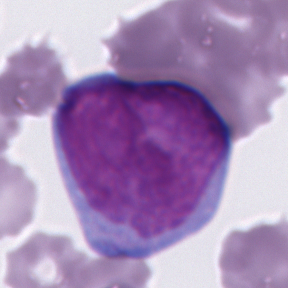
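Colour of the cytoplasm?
Pale blue, and there are no vacuoles in it.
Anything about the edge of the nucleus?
There's a shallow notch along the top.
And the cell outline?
Smooth, with no surface projections.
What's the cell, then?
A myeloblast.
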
